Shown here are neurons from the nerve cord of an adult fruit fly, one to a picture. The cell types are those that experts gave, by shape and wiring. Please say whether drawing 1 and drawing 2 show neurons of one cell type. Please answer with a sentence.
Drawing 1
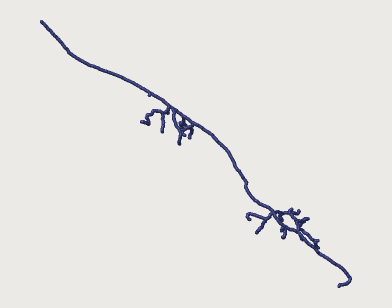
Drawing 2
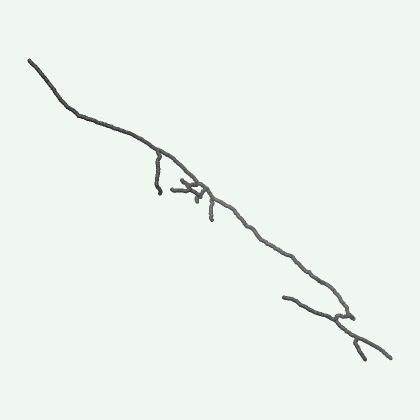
They are of different cell types.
